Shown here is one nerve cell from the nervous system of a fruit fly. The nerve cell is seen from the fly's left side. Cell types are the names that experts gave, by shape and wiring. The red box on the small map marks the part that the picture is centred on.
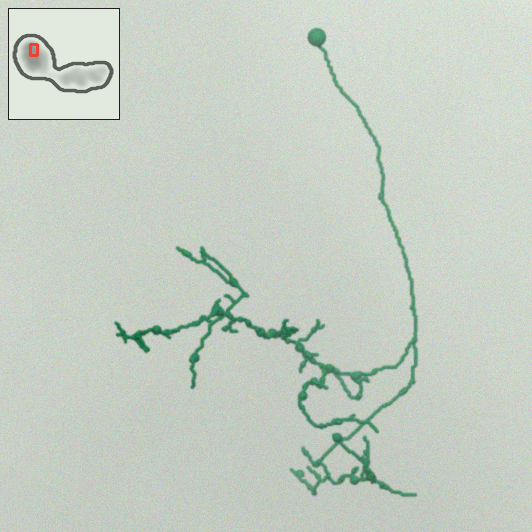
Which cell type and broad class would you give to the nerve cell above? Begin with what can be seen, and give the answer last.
Its cell body lies at the top of the picture. Dozens of branch ends can be seen. Its cell type is CL238. This is a central-brain intrinsic neuron.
